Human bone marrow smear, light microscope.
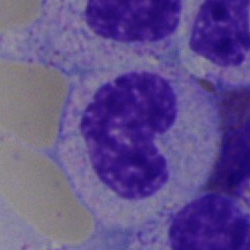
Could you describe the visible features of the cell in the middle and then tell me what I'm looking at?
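The nucleus, kidney-shaped and notched on its right side, sits off-centre towards the left. Its chromatin is dark purple and coarsely clumped, with small paler gaps between clumps. Plentiful cytoplasm forms a wide pale zone to the right. The cell is a band neutrophil.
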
